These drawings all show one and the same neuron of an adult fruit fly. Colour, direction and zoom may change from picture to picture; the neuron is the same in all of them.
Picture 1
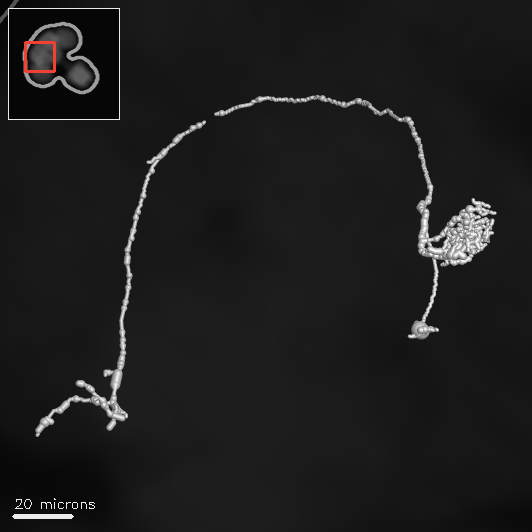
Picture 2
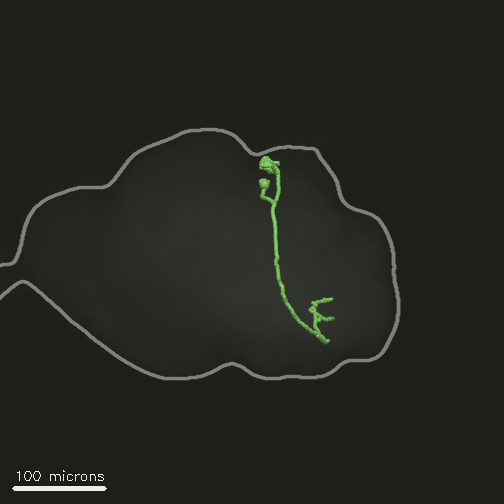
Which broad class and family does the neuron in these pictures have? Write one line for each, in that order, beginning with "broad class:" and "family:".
broad class: central-brain intrinsic neuron
family: hemilineage ALlv1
